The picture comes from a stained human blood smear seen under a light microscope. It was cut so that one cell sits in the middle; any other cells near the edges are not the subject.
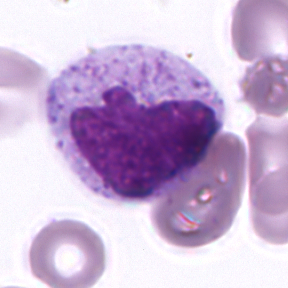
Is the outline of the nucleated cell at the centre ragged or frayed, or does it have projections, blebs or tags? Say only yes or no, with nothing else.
No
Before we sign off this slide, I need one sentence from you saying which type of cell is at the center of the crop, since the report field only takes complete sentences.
The cell that lies at the centre of the crop is a metamyelocyte.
